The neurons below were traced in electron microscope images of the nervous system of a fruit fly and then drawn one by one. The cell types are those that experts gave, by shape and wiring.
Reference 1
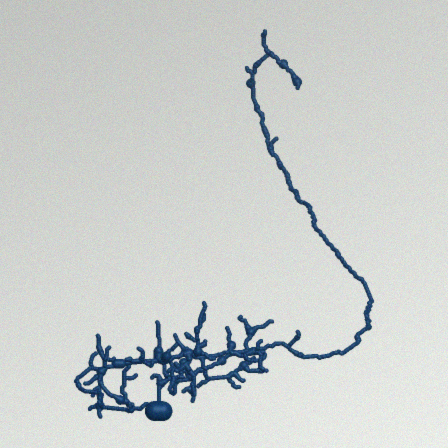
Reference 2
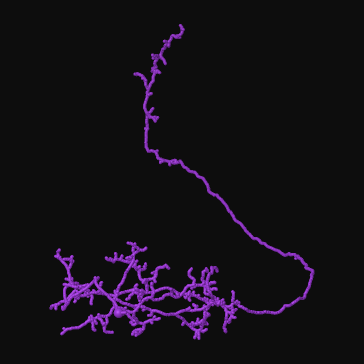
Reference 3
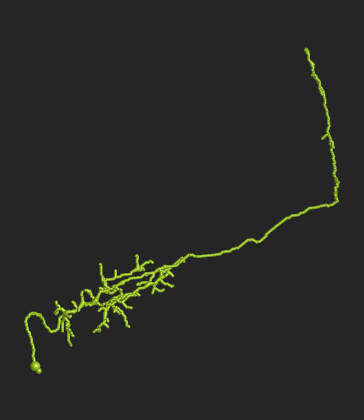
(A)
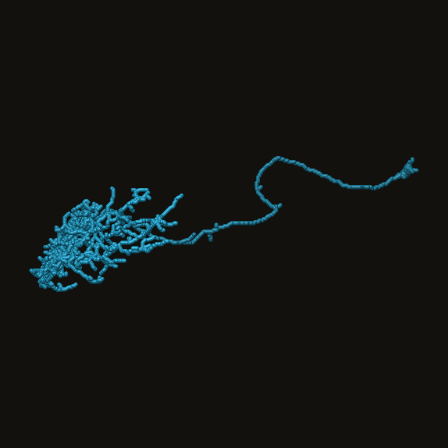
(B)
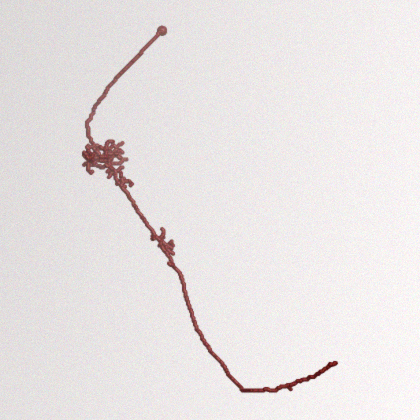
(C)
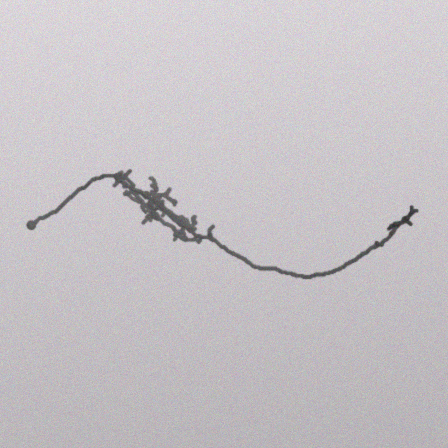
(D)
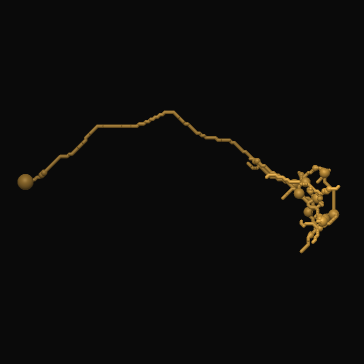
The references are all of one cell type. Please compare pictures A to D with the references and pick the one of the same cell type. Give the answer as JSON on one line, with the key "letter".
{"letter": "C"}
